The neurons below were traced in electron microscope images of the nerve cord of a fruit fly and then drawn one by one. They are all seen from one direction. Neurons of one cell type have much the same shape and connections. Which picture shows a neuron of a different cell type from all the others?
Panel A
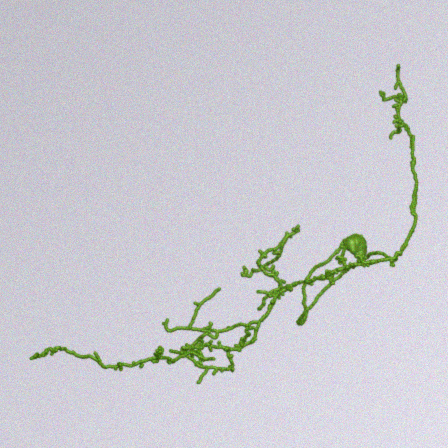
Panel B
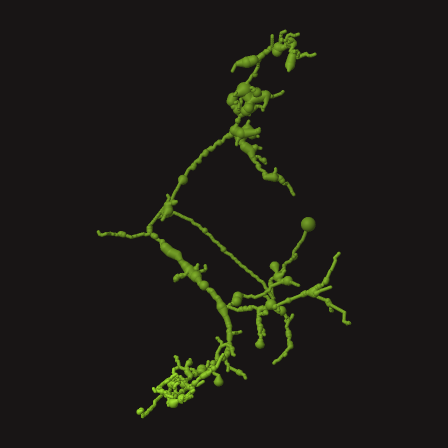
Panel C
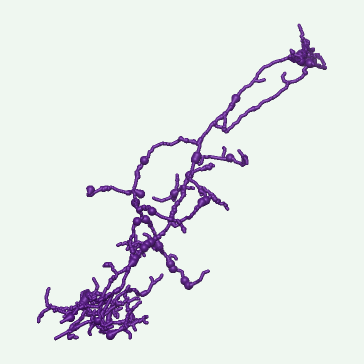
C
